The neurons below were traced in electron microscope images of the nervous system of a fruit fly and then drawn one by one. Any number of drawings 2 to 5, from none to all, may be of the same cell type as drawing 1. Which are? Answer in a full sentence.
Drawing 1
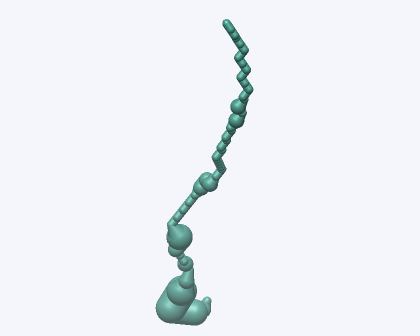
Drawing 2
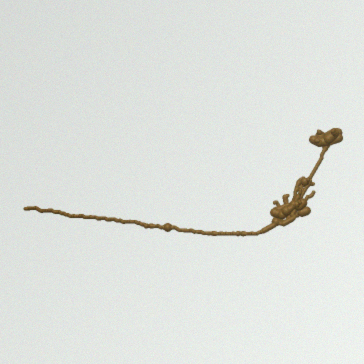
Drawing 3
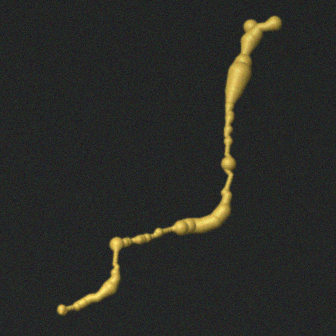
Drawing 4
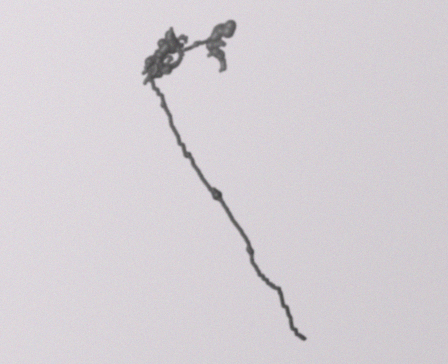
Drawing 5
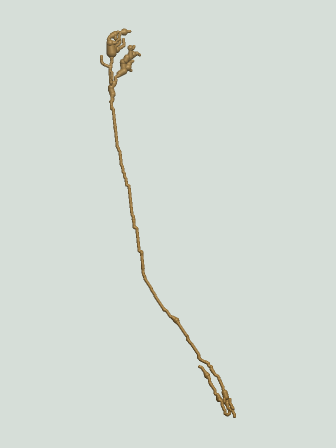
Drawing 3 is of the same cell type.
